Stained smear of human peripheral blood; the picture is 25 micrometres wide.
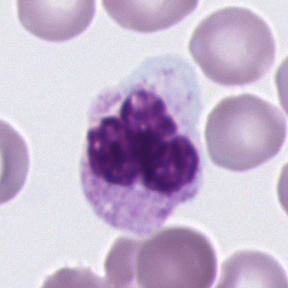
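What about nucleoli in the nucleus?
None that I can see.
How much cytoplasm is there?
Plenty, and it's pale, with fine lilac granules dotting its lower part.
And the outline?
Irregular, not smoothly round.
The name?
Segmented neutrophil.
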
